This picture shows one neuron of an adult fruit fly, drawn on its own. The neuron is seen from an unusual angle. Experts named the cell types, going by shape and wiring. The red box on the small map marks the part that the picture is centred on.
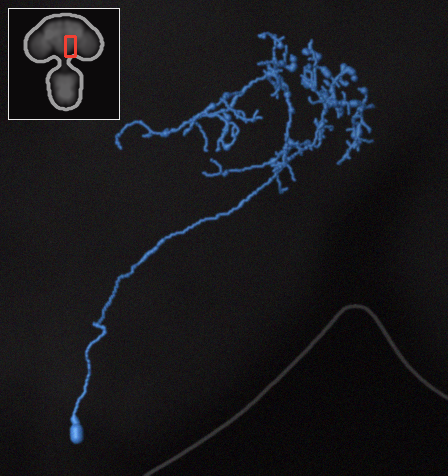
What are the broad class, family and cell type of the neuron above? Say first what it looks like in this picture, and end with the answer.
The cell body is at the lower left of the picture. The picture shows dozens of branch ends. This is a central-brain intrinsic neuron. The family is hemilineage MX3. Its cell type is CB2431.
